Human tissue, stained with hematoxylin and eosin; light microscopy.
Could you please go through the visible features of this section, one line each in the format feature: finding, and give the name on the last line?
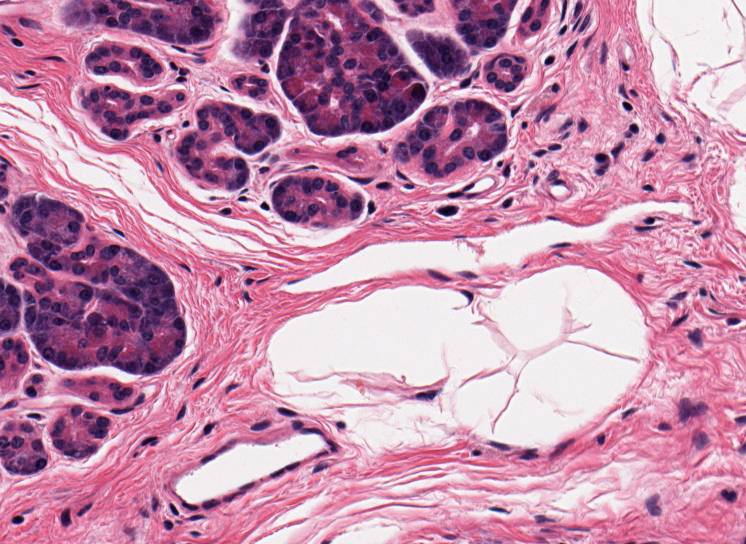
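Layout: glandular acinar lobules upper and left, connective tissue lower right
Acini: small rounded cell clusters
Lumens: narrow, central, inconspicuous
Slit-like space: narrow, elongated, lined by flat nuclei, near lower left edge
Tissue: pancreas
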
